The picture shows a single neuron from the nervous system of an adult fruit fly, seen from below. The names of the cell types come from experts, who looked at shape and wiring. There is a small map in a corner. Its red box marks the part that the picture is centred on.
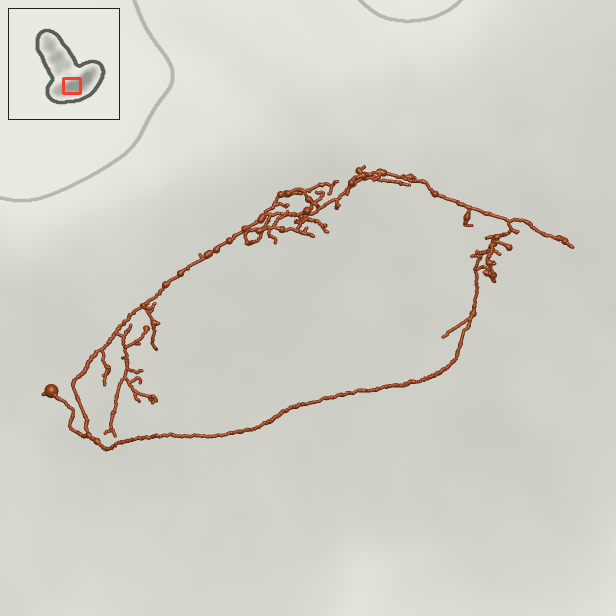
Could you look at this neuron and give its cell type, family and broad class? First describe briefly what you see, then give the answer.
The picture shows dozens of branch ends. As drawn here it is wider than it is tall. It is of cell type CB1289. Its family is hemilineage LHl2_dorsal. Its broad class is central-brain intrinsic neuron.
